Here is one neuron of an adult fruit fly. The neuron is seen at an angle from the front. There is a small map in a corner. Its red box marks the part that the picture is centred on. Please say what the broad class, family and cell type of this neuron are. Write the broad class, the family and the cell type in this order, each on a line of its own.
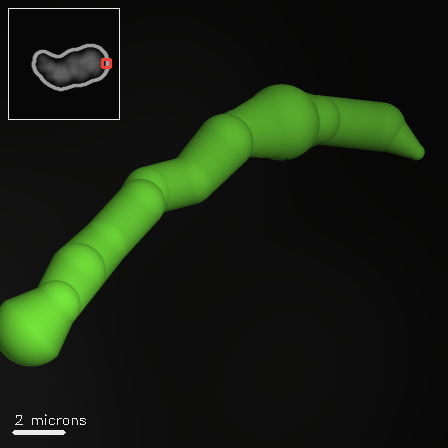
photoreceptor or other optic-lobe sensory neuron
class visual
R1-R6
